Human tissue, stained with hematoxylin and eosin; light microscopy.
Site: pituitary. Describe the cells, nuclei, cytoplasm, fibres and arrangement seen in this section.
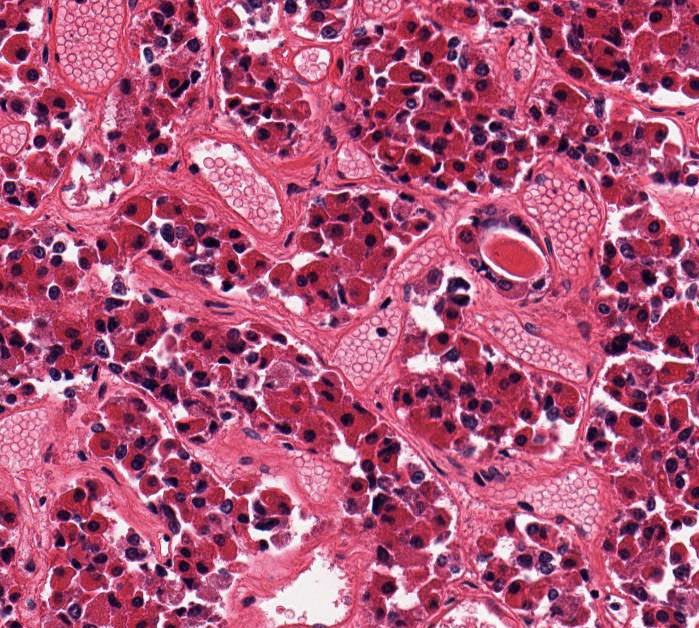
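Most of the nest cells, as far as I can tell, are polygonal, with abundant deeply eosinophilic cytoplasm and small, round, dark nuclei. The septa, then, are wavy pink collagen with scattered spindle-shaped nuclei. And there, just right of and above the centre, a small vessel in a septum contains red blood cells.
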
